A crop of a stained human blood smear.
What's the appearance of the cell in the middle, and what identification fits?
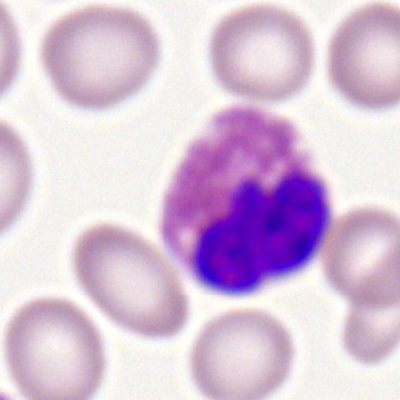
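Two lobes make up the nucleus, which lies in the lower right part of the cell. The chromatin is dense and stains dark purple-blue; no nucleoli are visible. The cell is an eosinophil.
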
